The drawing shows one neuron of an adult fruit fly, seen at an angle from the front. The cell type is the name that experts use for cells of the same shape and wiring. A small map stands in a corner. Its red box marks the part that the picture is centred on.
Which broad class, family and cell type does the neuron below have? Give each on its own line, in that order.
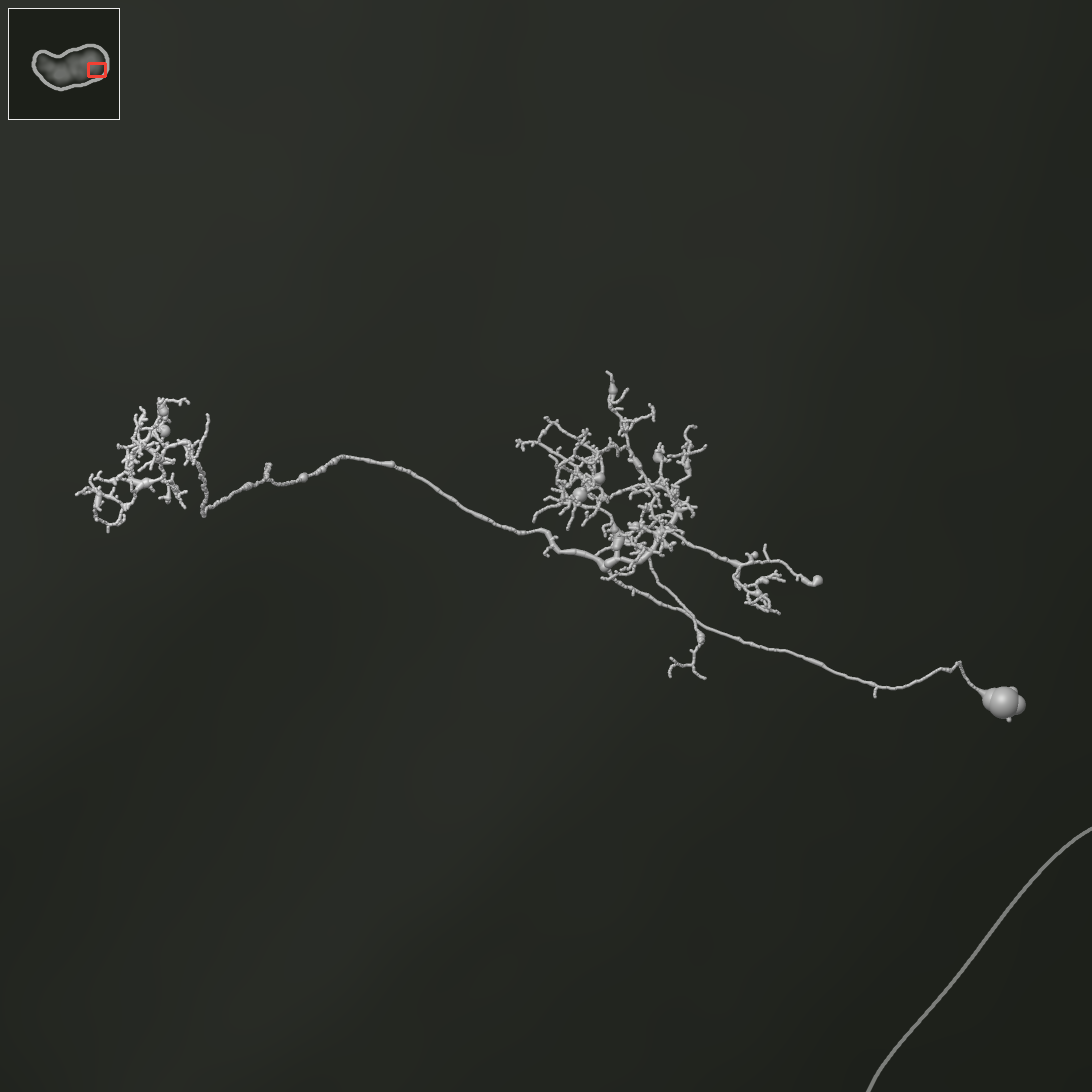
optic-lobe intrinsic neuron
Tm
Tm29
